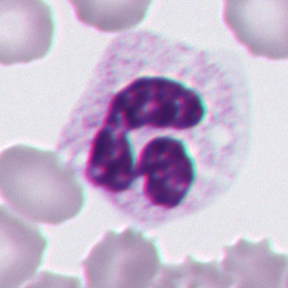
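Segmented neutrophil: counting the nuclear lobes gives three, and the largest of them lies across the top of the nucleus. Around them, the cytoplasm is abundant and pale pink. Looking closer, it is filled with fine lilac granules.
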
